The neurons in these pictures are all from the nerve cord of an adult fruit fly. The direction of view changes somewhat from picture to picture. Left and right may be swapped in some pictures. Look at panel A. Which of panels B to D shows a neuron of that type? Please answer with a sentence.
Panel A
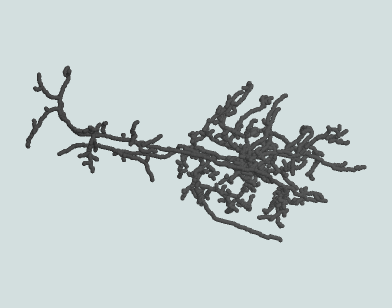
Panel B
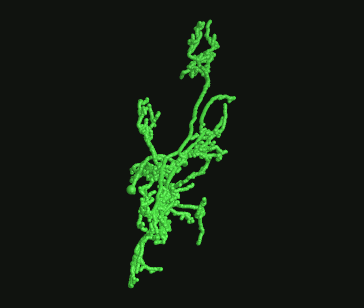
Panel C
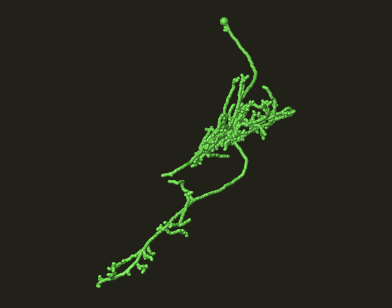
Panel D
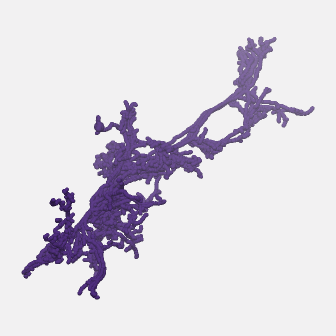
The neuron in panel C is of the same cell type.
